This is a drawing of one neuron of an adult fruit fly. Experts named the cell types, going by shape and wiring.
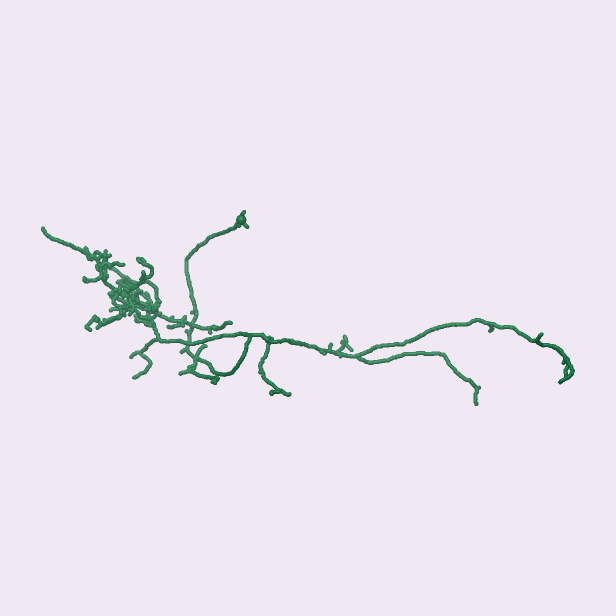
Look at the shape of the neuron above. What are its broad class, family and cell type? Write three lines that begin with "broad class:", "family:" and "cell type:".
broad class: nerve-cord intrinsic neuron
family: hemilineage 17A
cell type: IN17A092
